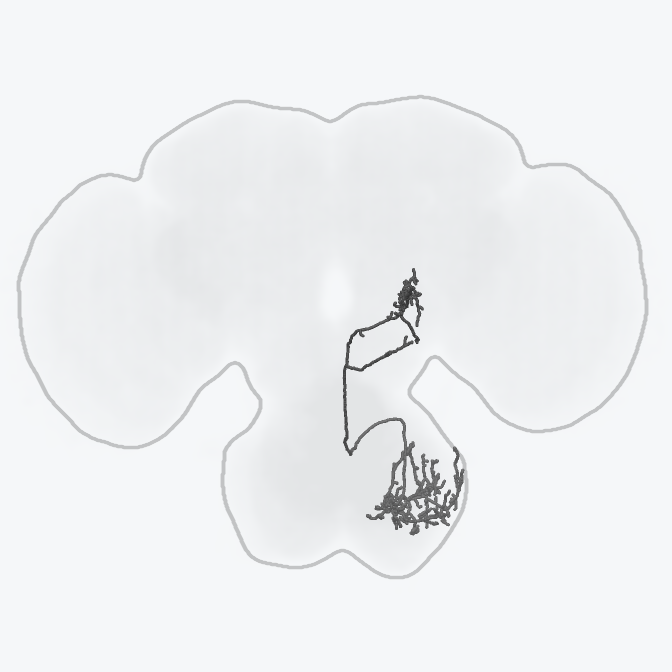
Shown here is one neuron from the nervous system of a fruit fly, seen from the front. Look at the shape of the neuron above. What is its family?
hemilineage 04B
